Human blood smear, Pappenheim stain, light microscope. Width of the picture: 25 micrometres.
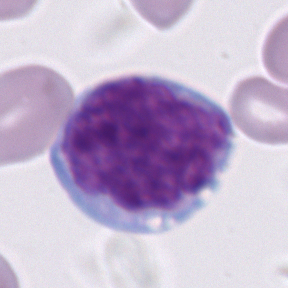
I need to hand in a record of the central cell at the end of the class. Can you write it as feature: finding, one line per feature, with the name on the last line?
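Size: about 16 by 14 micrometres
Nucleus: about 14 by 12 micrometres, filling about 70% of the cell's area
Chromatin: coarse and clumped, darker purple patches among paler areas
Cytoplasm: pale blue, no distinct granules
Neighbours: red cells close on left and right, not overlapping the cell
Name: myeloblast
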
